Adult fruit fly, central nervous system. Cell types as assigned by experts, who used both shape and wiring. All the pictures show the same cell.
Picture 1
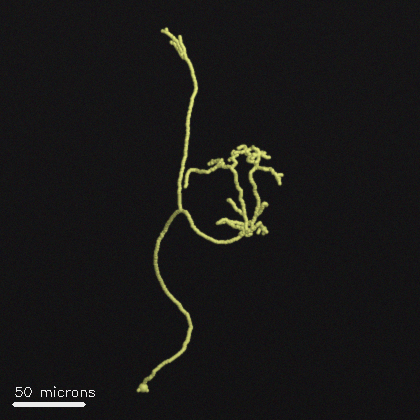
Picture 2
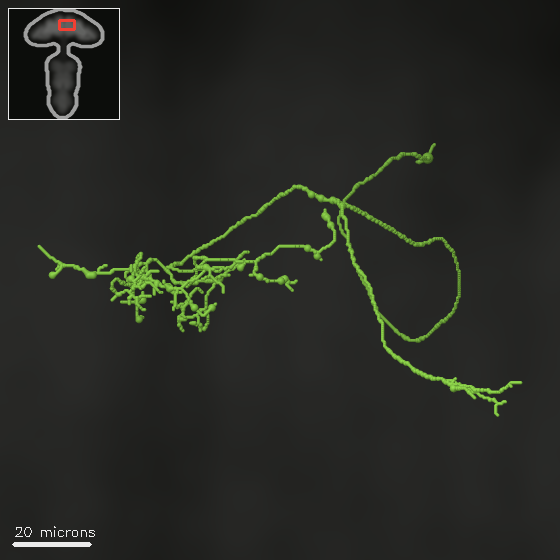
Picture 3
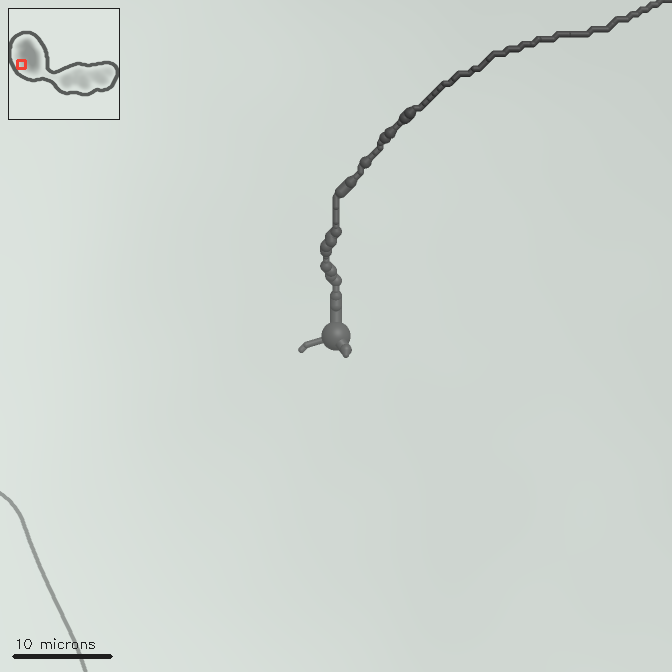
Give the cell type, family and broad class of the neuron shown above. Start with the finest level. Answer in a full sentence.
Type SAF of hemilineage LALv1_dorsal, a central-brain intrinsic neuron.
